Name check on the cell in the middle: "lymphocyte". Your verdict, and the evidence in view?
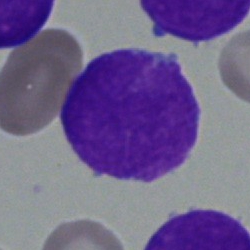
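Look first at the chromatin: finely granular and spread evenly.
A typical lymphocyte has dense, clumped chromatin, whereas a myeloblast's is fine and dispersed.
So lymphocyte doesn't fit; the cell is a blast. The cytoplasm, so scant it is hardly visible around the nucleus, doesn't settle the question.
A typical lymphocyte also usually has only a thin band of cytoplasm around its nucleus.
The outline is round, a small pale blue bleb projects at the upper right edge, and there are no granules or vacuoles.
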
